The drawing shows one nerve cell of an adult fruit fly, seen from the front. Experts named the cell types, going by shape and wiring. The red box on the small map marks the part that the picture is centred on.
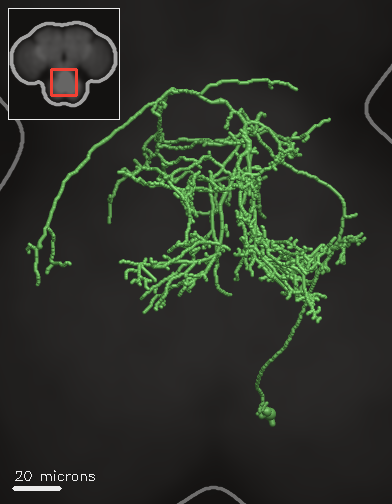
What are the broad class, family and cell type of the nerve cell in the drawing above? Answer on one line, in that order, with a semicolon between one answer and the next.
nerve-cord intrinsic neuron; hemilineage 06A; IN06A005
